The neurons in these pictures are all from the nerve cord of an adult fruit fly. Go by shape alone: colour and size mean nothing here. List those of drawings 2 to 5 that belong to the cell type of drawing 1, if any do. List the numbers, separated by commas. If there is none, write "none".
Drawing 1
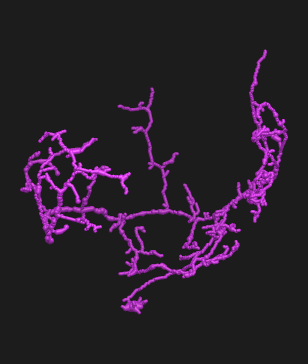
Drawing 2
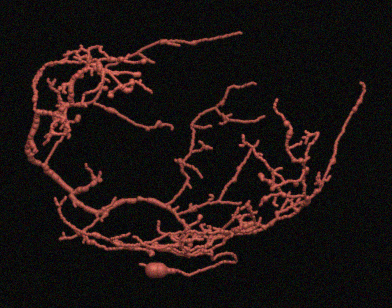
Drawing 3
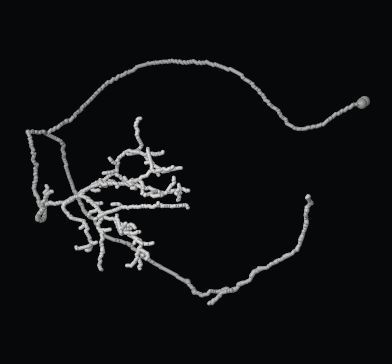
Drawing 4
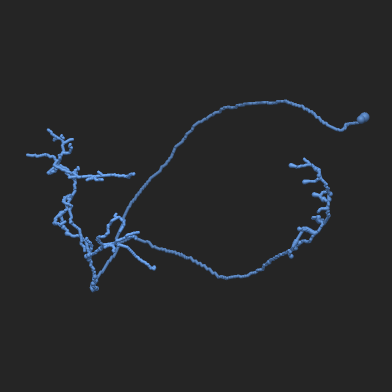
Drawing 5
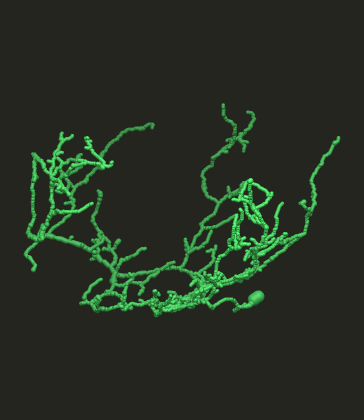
2, 5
